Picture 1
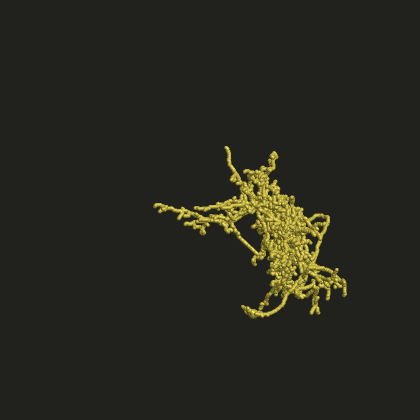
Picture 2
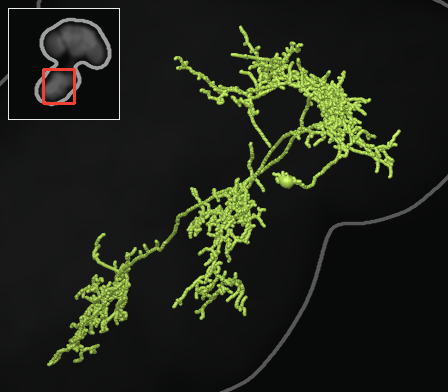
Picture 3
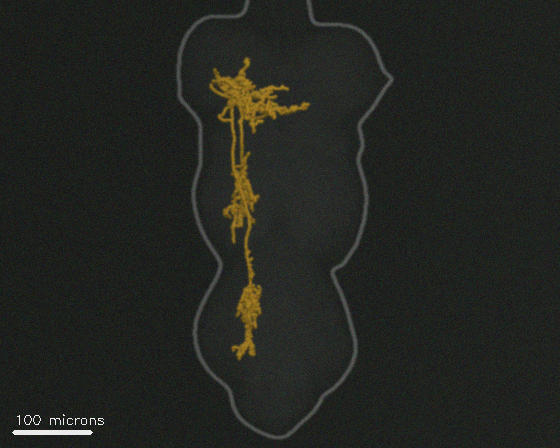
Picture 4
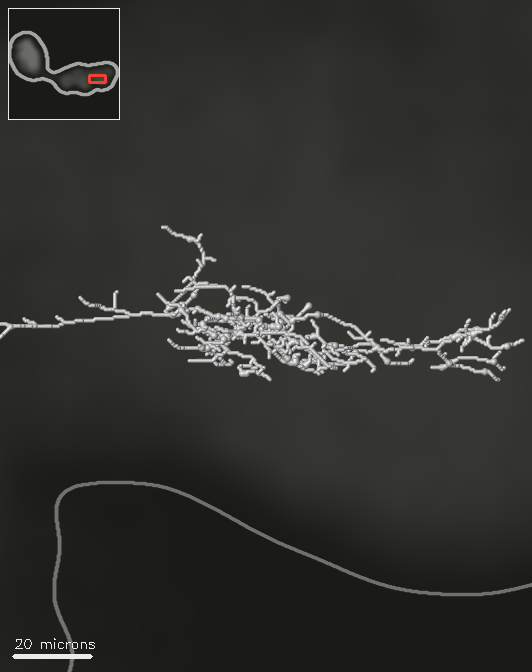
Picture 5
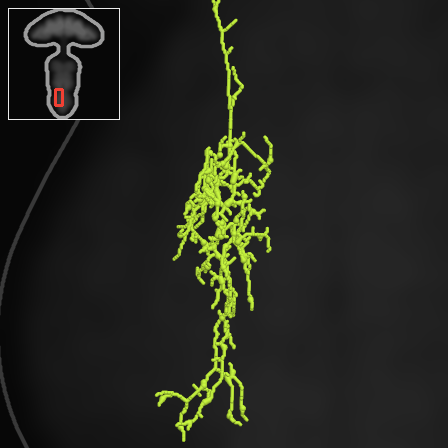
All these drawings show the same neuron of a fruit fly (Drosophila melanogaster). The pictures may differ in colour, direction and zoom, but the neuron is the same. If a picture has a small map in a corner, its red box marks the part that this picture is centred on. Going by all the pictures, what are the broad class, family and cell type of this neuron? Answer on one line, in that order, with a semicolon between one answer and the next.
nerve-cord intrinsic neuron; hemilineage 07B; IN07B020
